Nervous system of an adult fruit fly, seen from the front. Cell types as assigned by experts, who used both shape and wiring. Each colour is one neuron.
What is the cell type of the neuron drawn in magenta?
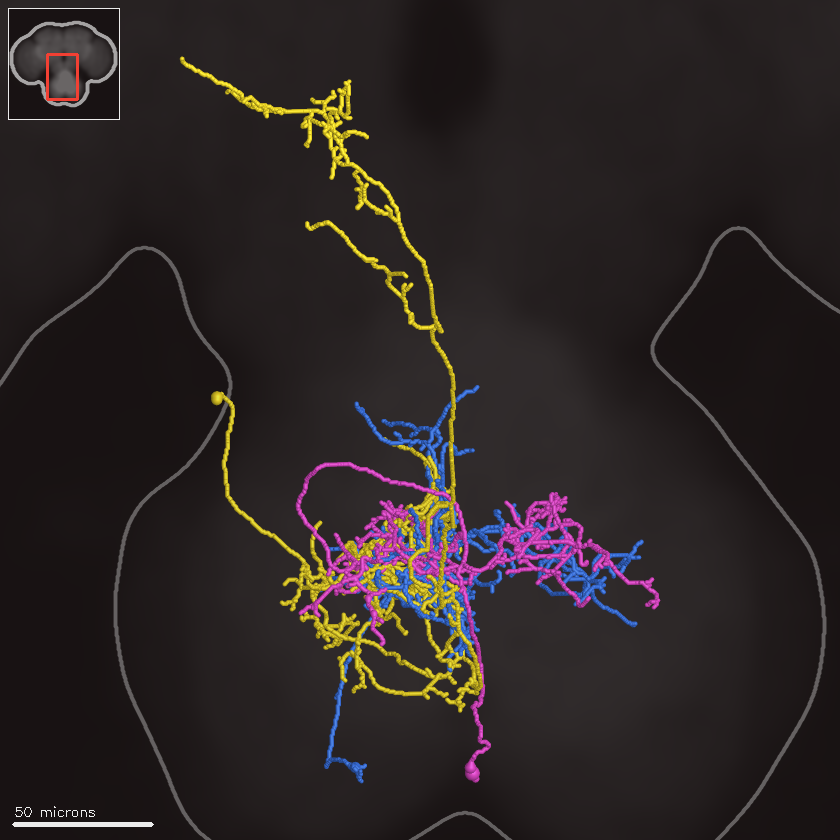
IN02A023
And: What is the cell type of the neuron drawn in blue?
IN07B054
